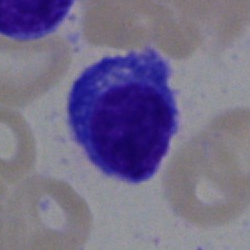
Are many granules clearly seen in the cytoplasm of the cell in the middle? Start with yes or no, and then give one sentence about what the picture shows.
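No. No distinct granules are seen in the cytoplasm.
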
